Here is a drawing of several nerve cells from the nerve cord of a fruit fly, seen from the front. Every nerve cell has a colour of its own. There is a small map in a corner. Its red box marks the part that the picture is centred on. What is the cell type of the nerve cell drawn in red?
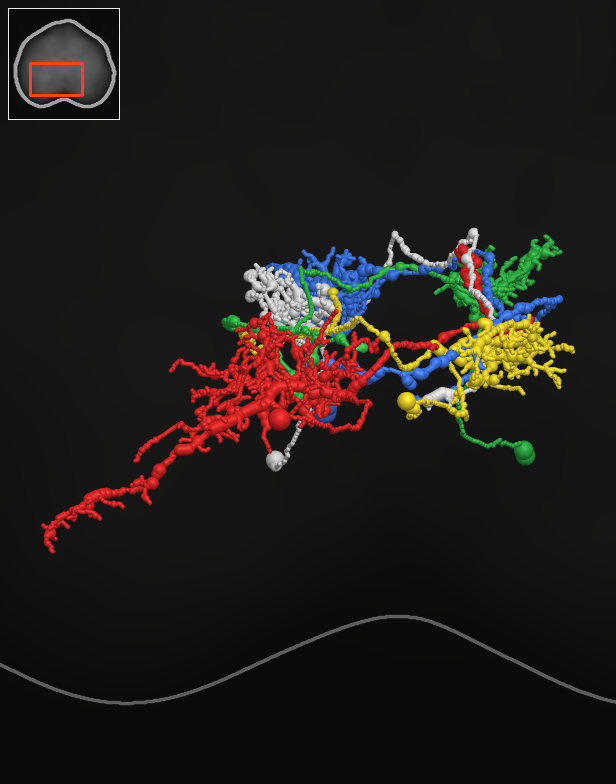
IN10B033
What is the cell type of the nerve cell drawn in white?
IN10B054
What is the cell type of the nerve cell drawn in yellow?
IN10B050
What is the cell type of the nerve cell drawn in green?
IN10B044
